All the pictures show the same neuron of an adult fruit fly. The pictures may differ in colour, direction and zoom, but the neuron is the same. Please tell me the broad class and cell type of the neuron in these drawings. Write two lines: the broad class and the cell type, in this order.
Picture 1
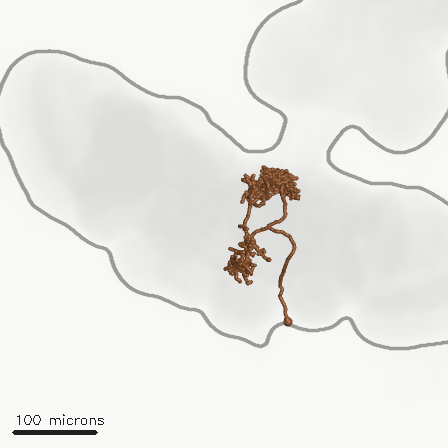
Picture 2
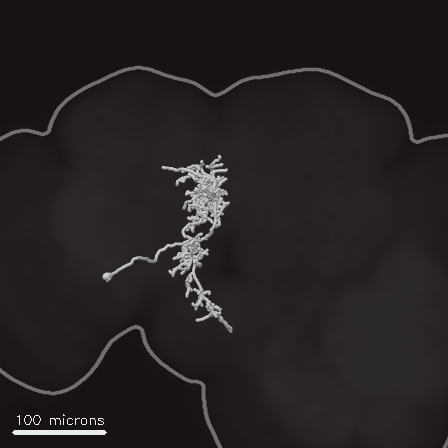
central-brain intrinsic neuron
PS046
